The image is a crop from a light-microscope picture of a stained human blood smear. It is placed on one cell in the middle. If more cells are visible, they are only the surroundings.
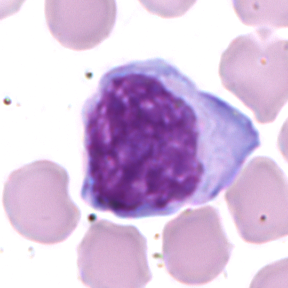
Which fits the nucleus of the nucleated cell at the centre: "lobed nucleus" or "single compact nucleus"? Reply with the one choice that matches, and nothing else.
Single compact nucleus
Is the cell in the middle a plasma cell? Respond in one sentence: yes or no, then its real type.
Yes, that is a plasma cell in the middle of the crop.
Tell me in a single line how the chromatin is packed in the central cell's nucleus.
Just so you know, its chromatin is coarsely clumped.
